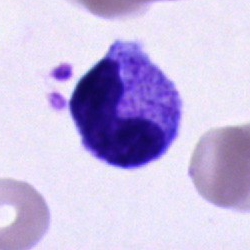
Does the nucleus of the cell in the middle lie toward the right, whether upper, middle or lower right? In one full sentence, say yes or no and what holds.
No, it is to the right of the nucleus that most cytoplasm lies.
